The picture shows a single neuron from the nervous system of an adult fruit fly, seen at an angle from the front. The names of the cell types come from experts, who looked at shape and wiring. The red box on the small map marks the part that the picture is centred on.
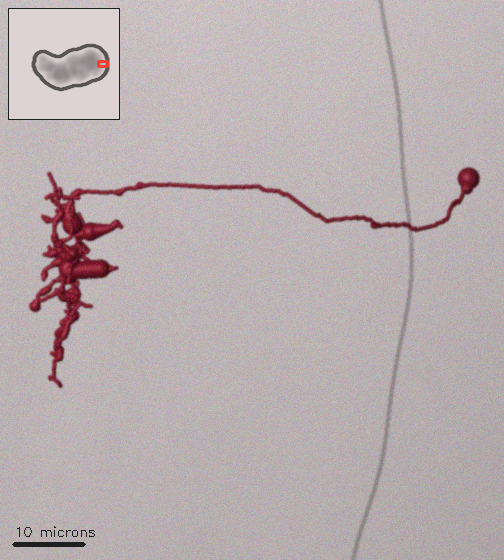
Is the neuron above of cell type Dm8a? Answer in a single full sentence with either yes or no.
No, the cell type Dm8a does not include this neuron; another type does.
